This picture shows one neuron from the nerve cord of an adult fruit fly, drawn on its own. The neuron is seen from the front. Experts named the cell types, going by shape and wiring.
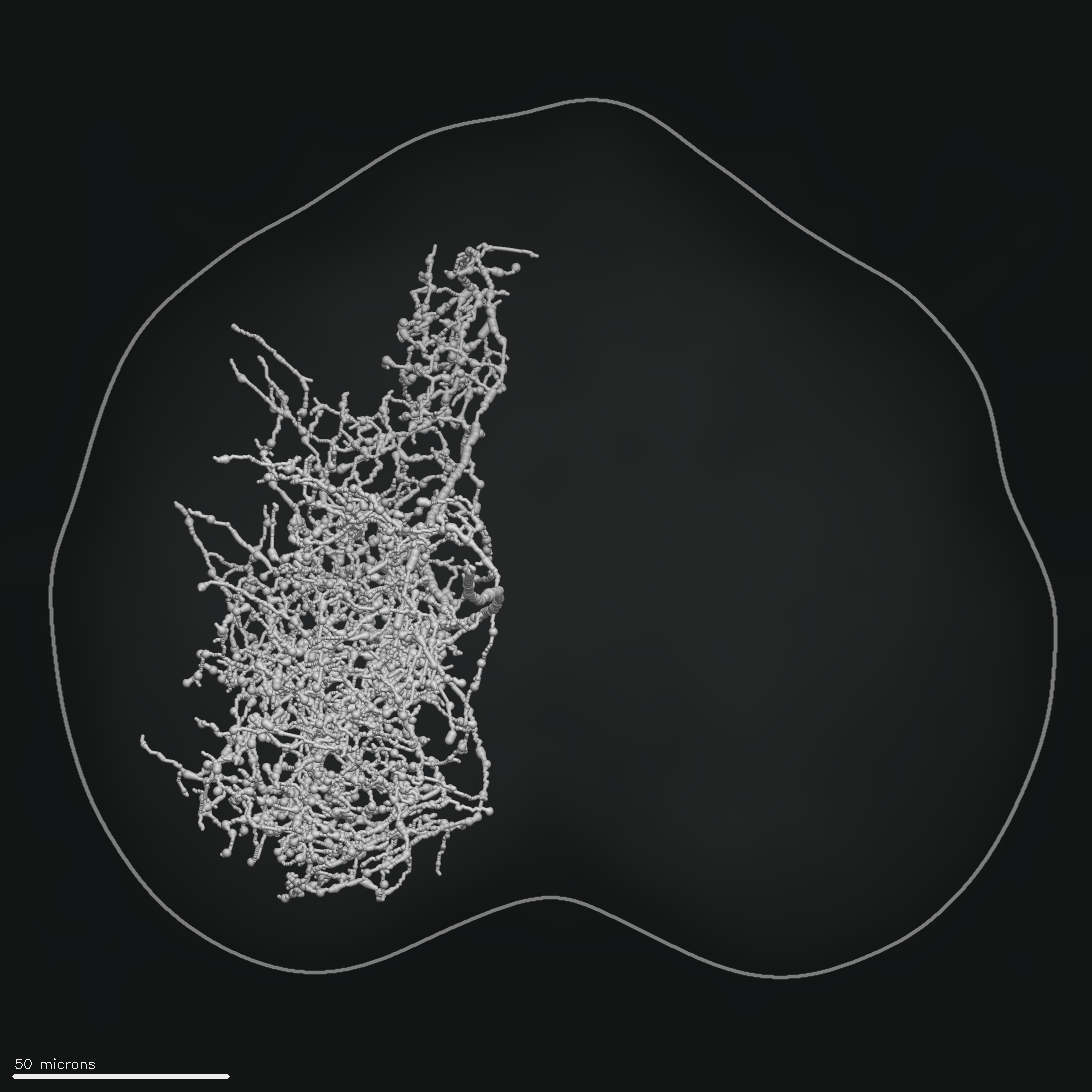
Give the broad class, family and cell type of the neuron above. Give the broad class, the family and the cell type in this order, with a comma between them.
descending neuron, DNg, DNg34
